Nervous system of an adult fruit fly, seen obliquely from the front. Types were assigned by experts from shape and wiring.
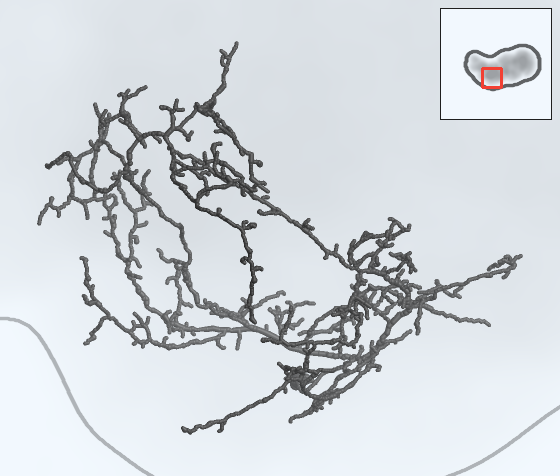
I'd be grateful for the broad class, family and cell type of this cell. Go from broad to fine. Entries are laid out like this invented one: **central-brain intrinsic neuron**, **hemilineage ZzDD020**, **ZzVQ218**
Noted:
**nerve-cord intrinsic neuron**, **hemilineage 04B**, **IN04B020**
